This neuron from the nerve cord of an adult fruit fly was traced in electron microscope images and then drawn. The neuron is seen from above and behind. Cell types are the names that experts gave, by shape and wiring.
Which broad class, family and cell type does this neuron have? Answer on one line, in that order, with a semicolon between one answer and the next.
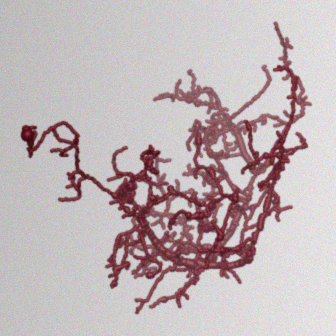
nerve-cord intrinsic neuron; hemilineage 03A; IN03A033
